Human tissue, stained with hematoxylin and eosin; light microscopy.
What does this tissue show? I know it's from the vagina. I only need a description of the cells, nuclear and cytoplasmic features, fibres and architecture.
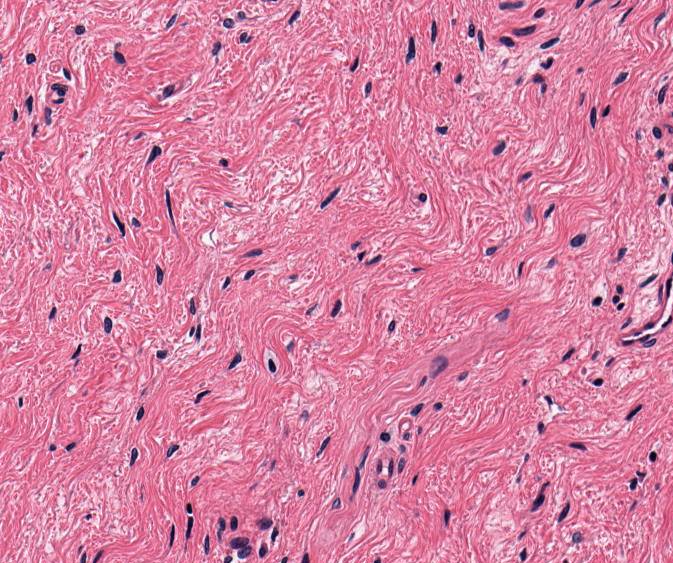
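Scanning the whole field, I find only collagenous stroma and no epithelium anywhere. The pink collagen fibres are wavy, and they interlace in haphazard directions. Nuclei are sparse, yet they seem scattered fairly evenly across the field. Each is small and dark, spindle-shaped to oval, with little cytoplasm visible around it.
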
